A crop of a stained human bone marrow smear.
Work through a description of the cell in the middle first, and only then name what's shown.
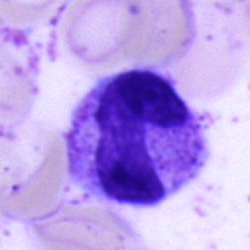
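Note the roughly round outline of this cell. Its nucleus is deeply indented from the right side, which gives it a curved, horseshoe-like shape, and no nucleoli are visible in it. The cytoplasm is pale lilac. This is a band neutrophil.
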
